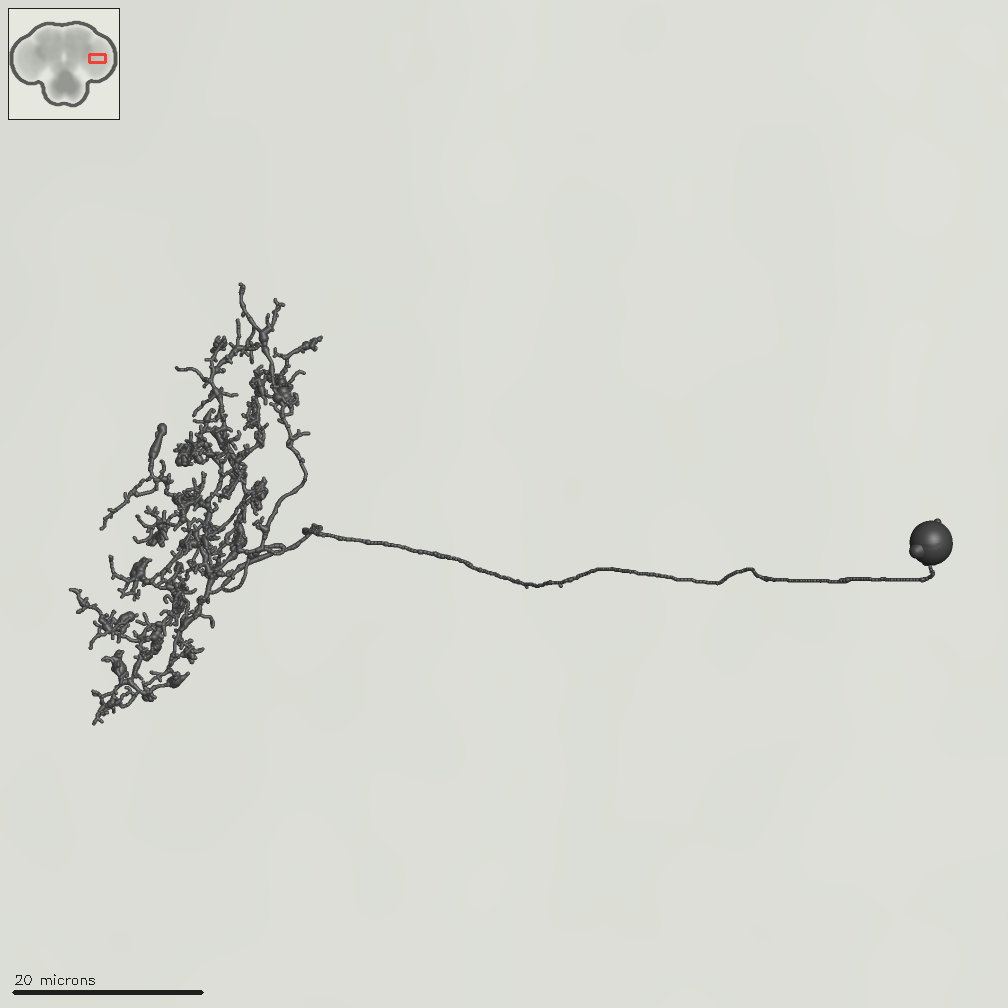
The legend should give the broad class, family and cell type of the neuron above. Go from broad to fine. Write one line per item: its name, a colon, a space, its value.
broad class: optic-lobe intrinsic neuron
family: LPi
cell type: LPi34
